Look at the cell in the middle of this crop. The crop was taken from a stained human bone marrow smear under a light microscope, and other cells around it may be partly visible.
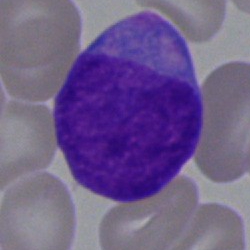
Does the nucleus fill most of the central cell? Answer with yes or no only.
Yes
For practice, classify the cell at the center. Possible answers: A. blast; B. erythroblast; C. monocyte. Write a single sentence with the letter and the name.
In this crop the central cell is a blast, which option A correctly states.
